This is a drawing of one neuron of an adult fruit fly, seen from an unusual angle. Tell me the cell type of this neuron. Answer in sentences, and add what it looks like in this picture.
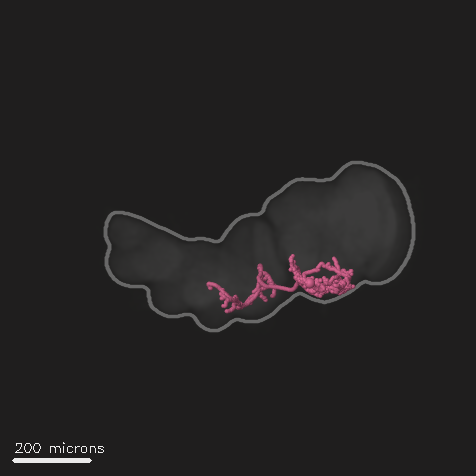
It is of cell type DNge022. Its broad class is descending neuron. By the scale bar it is about 400 microns wide in this view. As drawn here it is more than twice as wide as it is tall.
